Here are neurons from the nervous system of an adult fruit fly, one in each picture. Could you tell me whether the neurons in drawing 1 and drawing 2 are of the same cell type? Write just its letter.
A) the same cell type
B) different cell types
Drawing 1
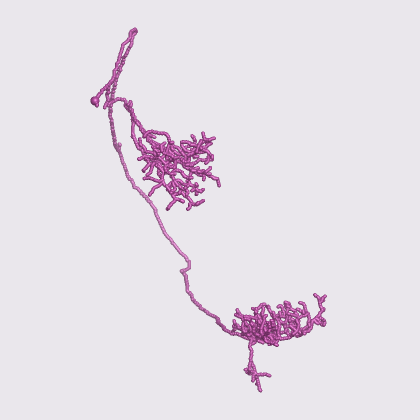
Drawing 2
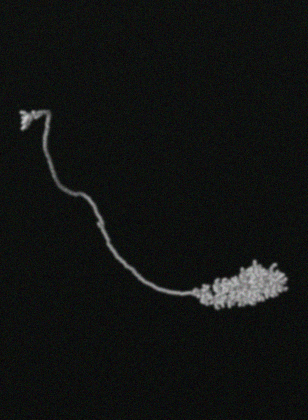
B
